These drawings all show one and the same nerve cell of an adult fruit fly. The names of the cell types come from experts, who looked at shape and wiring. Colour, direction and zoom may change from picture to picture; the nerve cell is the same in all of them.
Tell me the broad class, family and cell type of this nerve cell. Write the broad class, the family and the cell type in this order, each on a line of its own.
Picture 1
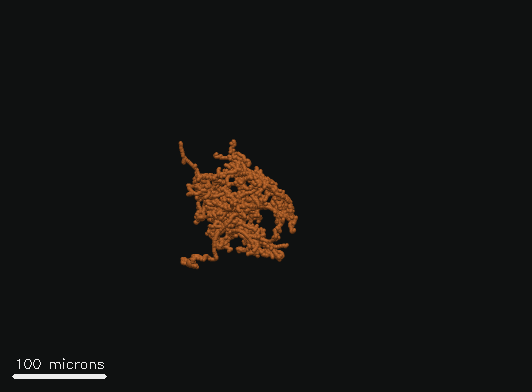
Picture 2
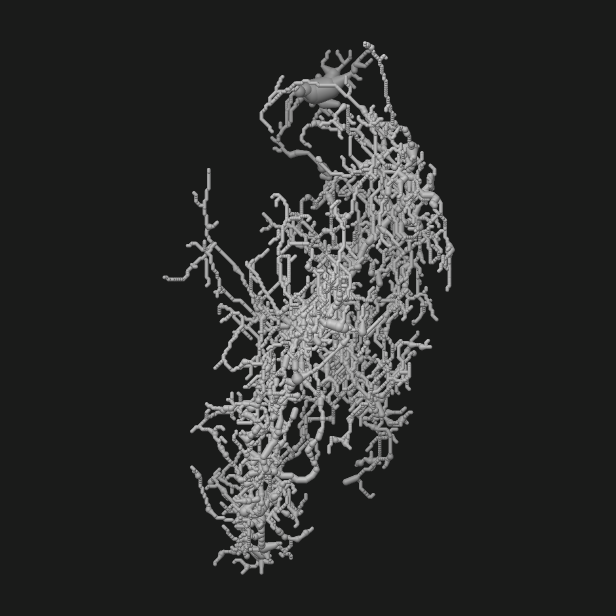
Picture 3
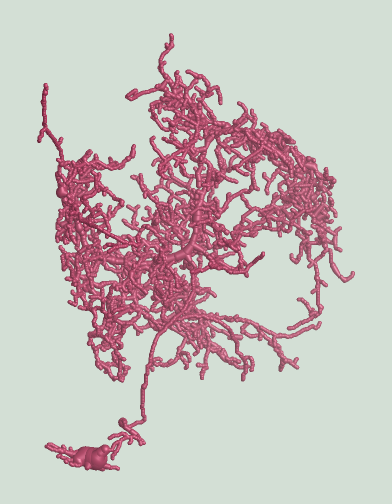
nerve-cord intrinsic neuron
hemilineage 16B
IN16B016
